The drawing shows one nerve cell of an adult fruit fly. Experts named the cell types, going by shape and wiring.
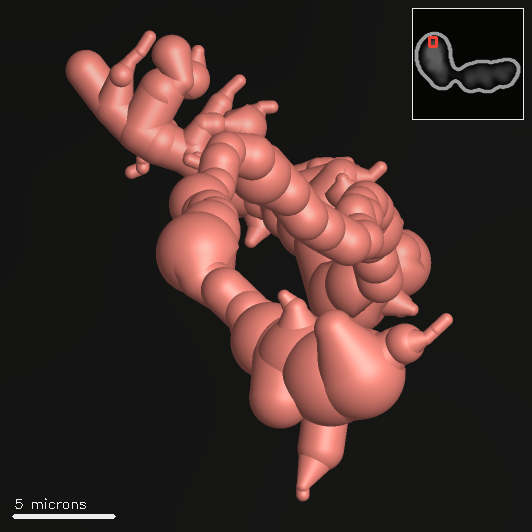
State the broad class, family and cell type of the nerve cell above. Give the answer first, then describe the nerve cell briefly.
This is an optic-lobe intrinsic neuron. Its family is L. Its cell type is L2. From top to bottom in the picture it spans about 25 microns. As drawn here it is taller than it is wide.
